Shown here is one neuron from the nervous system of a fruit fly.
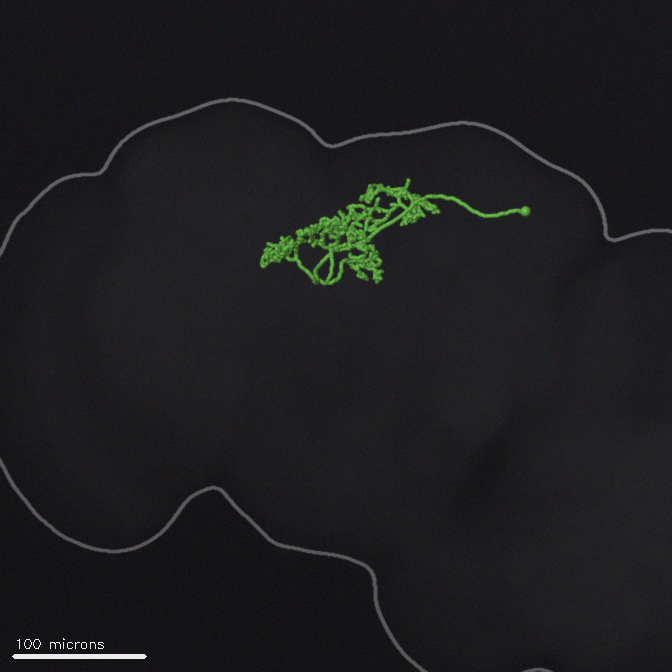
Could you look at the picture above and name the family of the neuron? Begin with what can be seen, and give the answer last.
By the scale bar it is about 200 microns wide in this view. In this view it is more than twice as wide as it is tall. It is a central-brain intrinsic neuron. Its family is hemilineage DL1_dorsal.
